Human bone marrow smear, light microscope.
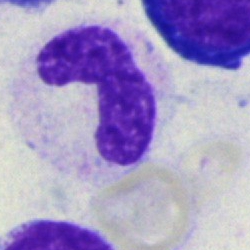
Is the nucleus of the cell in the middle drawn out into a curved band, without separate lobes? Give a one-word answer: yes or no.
Yes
